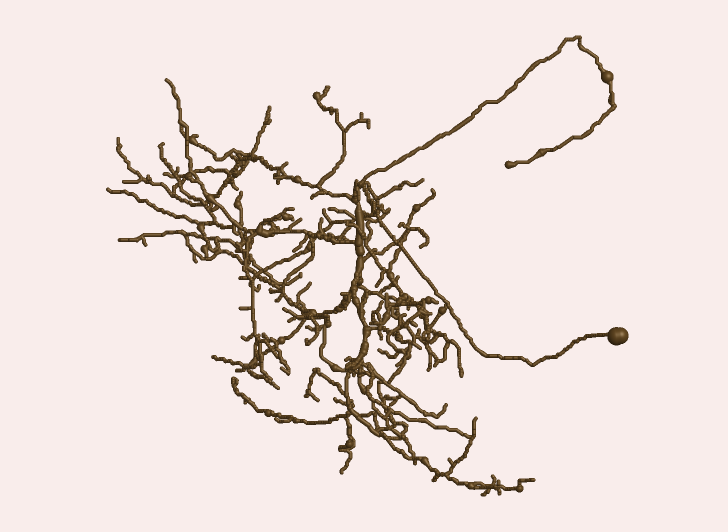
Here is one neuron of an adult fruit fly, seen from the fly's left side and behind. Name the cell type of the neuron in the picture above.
IN04B095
